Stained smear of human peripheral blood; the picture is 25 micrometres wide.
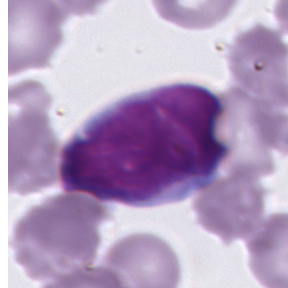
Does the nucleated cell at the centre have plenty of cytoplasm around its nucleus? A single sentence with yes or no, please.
No, the cytoplasm amounts to no more than a narrow rim.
